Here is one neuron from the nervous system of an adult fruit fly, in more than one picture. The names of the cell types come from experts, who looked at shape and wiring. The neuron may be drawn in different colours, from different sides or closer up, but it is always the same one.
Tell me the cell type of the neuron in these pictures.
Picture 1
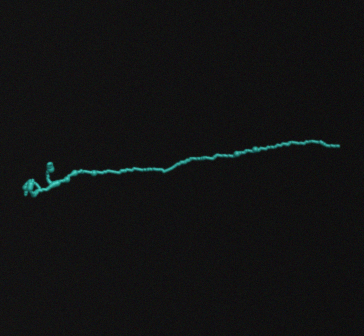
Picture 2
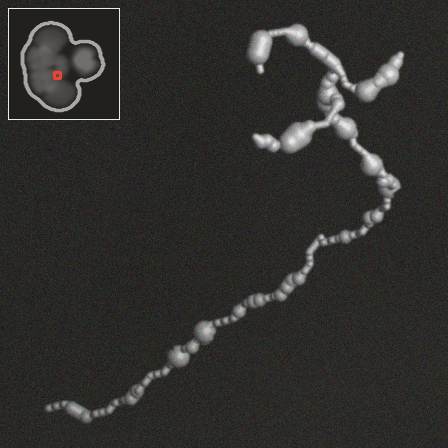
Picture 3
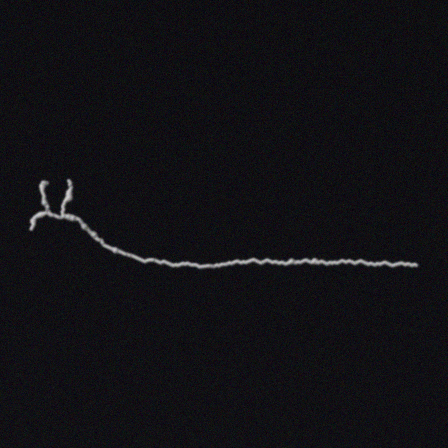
JO-EV2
